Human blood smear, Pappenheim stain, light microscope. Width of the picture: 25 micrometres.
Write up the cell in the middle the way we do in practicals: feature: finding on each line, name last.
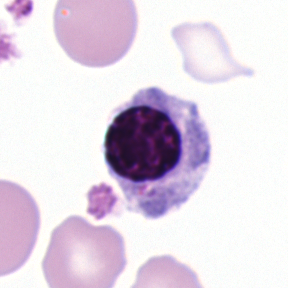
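Outline: irregular and slightly angular, not smoothly round.
Nuclear edge: smooth, without notch or indentation.
Nucleoli: none visible.
Cytoplasm: widest on the right and lower sides of the nucleus.
Name: normoblast.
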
